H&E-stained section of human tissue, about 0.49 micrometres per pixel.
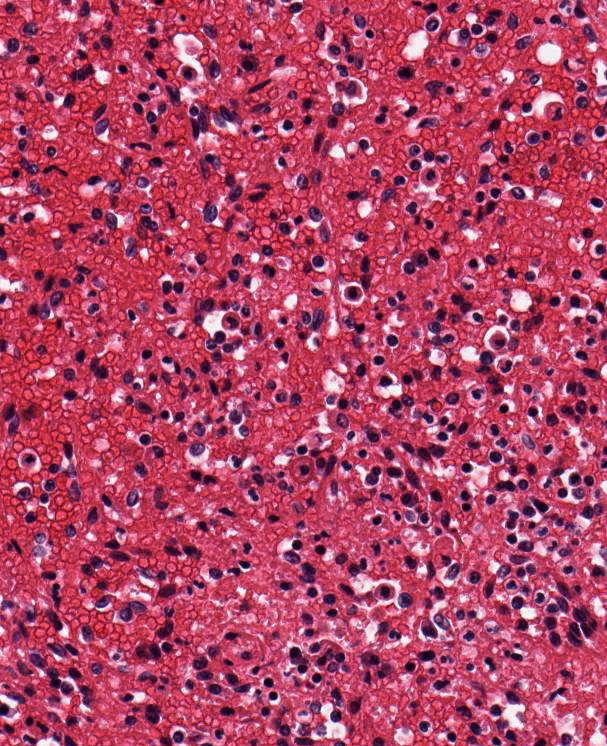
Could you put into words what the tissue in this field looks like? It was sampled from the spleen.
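Erythrocytes densely packed across whole field; outlines form fine red mesh. Small cells with round, dark, dense nuclei scattered among them throughout. A few elongated, spindle-shaped dark nuclei among the round ones. No fat cells seen.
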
